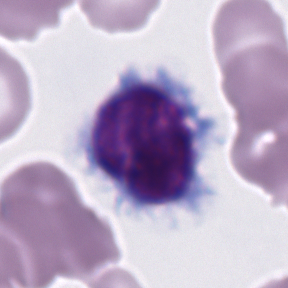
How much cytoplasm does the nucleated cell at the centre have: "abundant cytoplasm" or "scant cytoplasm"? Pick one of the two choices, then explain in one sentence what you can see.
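Scant cytoplasm. The cytoplasm forms only a narrow rim around the nucleus.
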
